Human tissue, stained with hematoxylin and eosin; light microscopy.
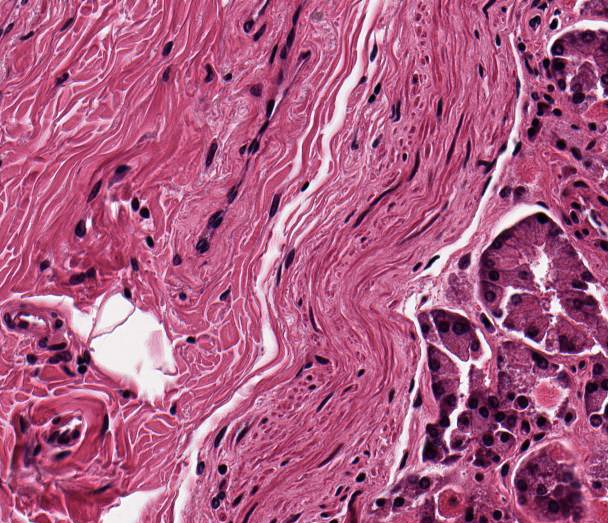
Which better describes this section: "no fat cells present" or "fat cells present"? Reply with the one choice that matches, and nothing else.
No fat cells present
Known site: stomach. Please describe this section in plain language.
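On the left and in the centre of the field lies dense fibrous connective tissue, while clusters of epithelial cells occupy the right side. The nuclei scattered within the fibrous tissue are dark and elongated. The epithelial cells form rounded clusters, with round dark nuclei toward their outer edges and granular purplish cytoplasm darker than the surrounding collagen.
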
